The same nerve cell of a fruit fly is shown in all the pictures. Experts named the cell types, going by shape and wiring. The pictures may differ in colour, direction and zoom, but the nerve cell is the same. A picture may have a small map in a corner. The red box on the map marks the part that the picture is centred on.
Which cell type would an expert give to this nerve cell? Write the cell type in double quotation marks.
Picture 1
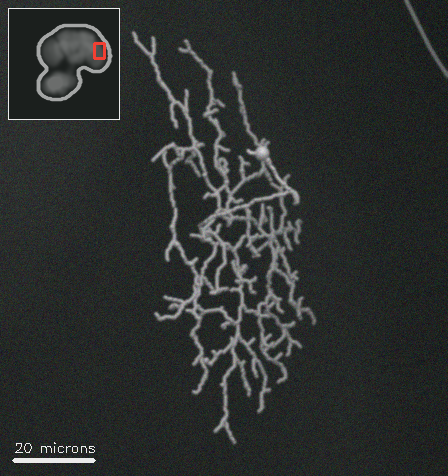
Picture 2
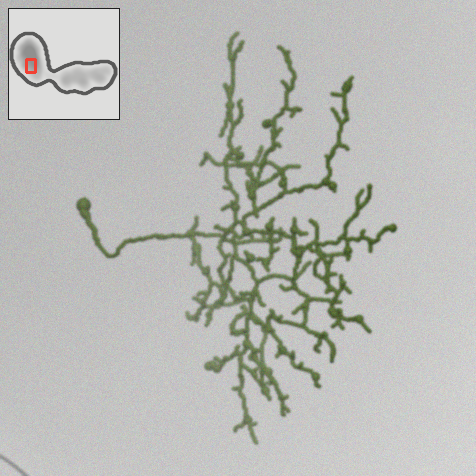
"Cm17"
